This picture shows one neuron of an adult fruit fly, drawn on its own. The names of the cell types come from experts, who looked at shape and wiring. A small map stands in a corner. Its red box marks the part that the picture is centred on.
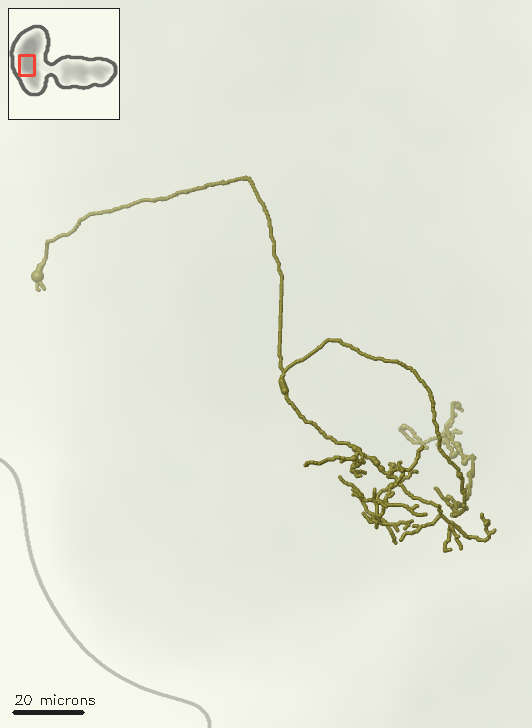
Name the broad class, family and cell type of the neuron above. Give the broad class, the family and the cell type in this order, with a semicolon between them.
central-brain intrinsic neuron; hemilineage WEDd1; WEDPN8B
